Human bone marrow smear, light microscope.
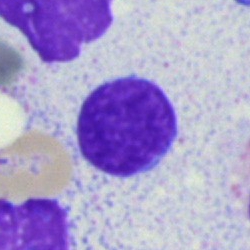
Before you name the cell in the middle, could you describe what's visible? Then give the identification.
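A round, smooth outline bounds this cell. The nucleus fills almost the whole cell, leaving at most a barely visible rim of cytoplasm. Its chromatin is dense and deep purple, with faint paler patches between darker clumps. No nucleoli can be seen. Answer: lymphocyte.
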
